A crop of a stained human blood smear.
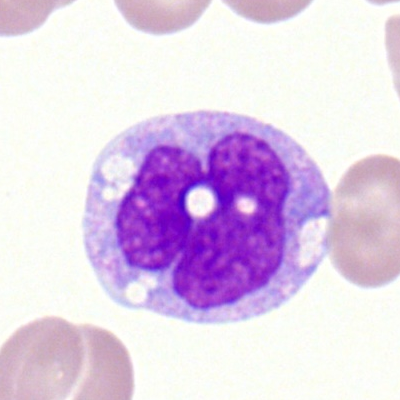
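Monocyte in the middle of the smear, rounded to slightly oval with a smooth outline. Its large nucleus is folded into lobes by deep indentations, and a moderate rim of pale grey-blue cytoplasm goes round it. You'll also spot clear vacuoles in the cytoplasm on both the left and right sides.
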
